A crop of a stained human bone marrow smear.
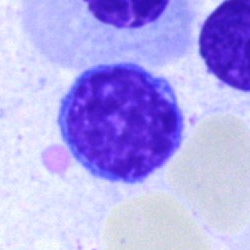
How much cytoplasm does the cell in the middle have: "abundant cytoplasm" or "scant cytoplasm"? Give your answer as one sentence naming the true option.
The cytoplasm of this cell is scant, a narrow rim.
